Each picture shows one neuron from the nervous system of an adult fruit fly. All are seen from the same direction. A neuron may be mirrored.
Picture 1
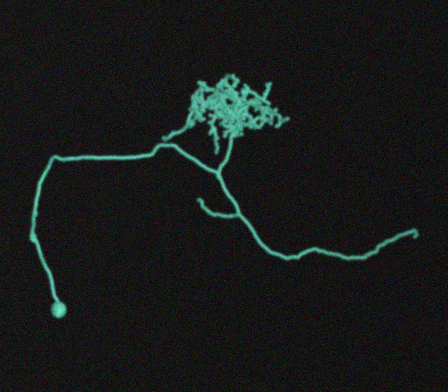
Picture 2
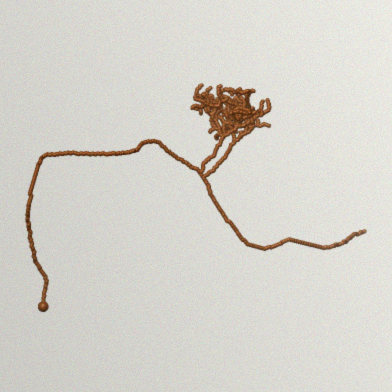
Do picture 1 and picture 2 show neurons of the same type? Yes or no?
yes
